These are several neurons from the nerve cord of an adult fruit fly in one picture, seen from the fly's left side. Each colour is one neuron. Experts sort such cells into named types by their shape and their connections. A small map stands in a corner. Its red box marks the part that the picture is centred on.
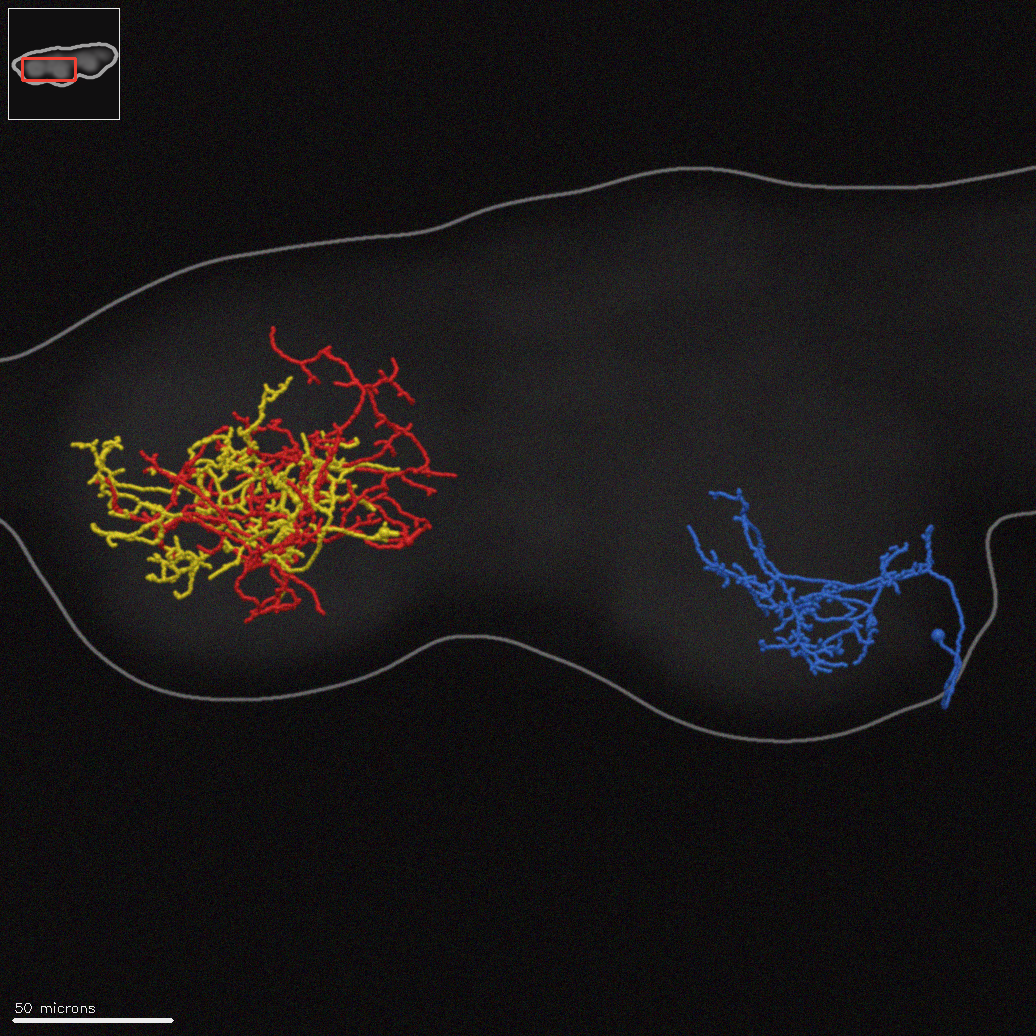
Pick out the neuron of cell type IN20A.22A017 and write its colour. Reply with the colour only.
red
